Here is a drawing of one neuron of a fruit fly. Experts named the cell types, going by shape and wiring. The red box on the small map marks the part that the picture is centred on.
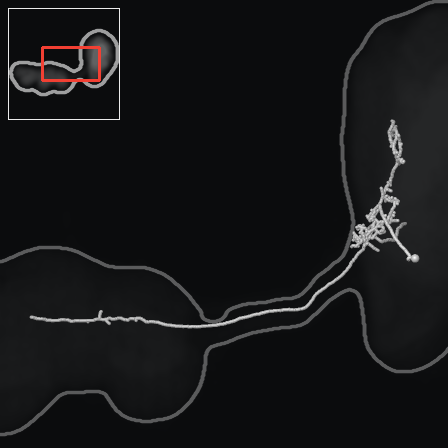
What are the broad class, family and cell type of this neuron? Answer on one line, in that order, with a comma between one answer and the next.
descending neuron, hemilineage LB6, DNge117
